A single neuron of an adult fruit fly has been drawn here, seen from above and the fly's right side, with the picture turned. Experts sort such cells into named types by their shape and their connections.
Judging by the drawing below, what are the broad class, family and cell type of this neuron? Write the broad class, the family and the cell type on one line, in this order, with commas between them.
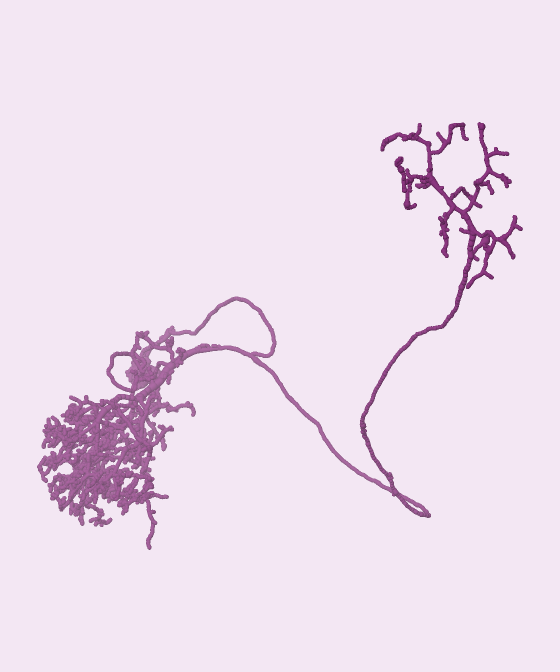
central-brain intrinsic neuron, hemilineage ALv1, M_vPNml63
